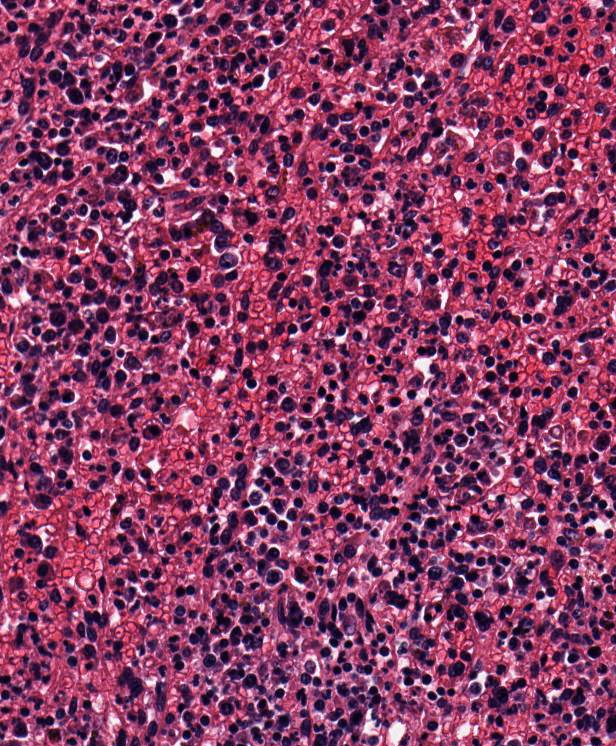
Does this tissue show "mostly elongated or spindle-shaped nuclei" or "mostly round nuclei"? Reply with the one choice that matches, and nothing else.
Mostly round nuclei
